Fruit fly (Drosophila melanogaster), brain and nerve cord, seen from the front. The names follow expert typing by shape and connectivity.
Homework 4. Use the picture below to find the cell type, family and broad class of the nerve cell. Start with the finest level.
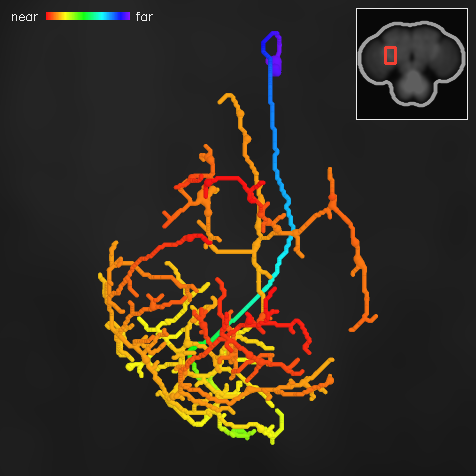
AVLP550_b; hemilineage VLPp1; central-brain intrinsic neuron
